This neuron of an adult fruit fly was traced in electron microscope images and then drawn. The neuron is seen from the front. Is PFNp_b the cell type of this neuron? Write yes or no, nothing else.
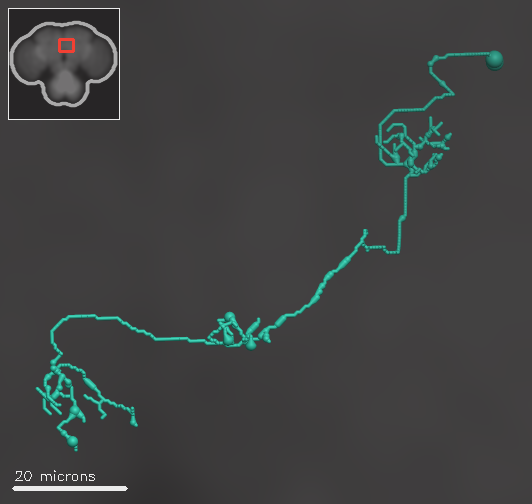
yes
